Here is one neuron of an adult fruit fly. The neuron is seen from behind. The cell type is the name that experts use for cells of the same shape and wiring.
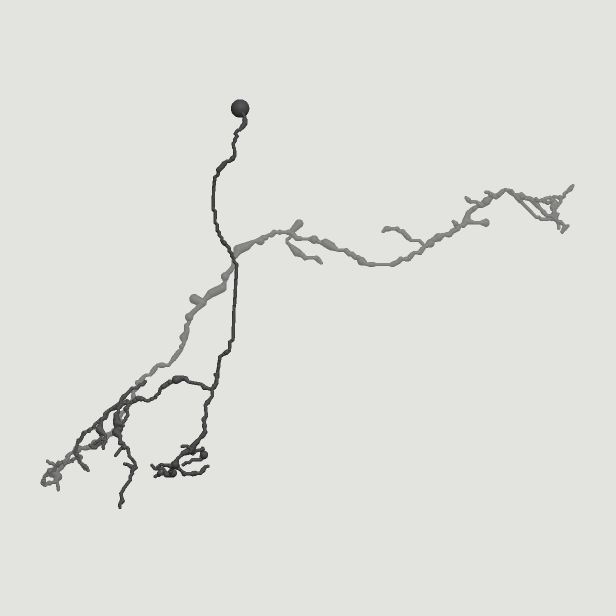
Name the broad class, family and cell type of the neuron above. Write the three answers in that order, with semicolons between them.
central-brain intrinsic neuron; class Kenyon Cell; KCg-d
